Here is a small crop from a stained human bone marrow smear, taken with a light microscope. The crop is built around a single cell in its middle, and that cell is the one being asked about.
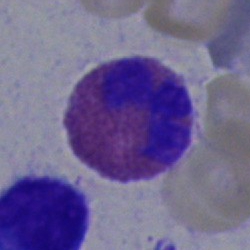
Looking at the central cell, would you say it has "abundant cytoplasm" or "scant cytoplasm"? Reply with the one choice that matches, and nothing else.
Abundant cytoplasm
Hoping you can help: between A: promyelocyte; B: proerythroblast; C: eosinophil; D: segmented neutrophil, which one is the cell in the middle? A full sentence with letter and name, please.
The cell in the centre of the crop is an eosinophil, so option C is the correct one.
